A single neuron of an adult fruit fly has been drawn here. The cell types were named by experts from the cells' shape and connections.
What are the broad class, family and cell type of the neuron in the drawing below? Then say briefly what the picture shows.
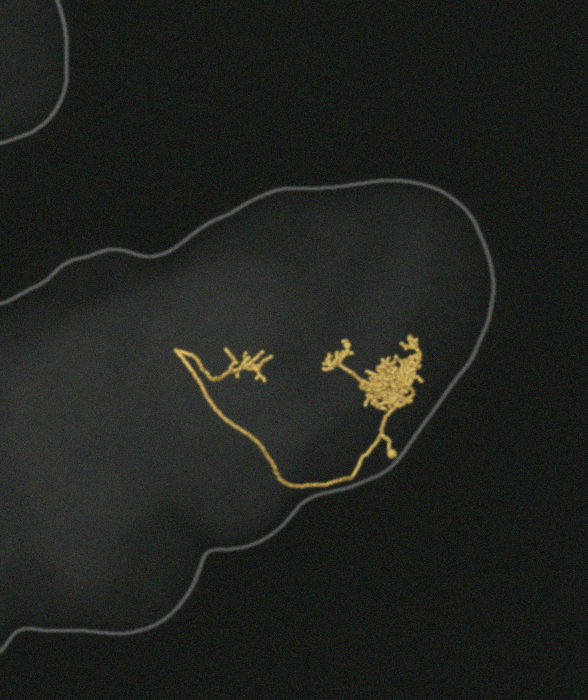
It is an optic-lobe intrinsic neuron. The family is MeLo. The cell type is MeLo2. In this view it is wider than it is tall.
